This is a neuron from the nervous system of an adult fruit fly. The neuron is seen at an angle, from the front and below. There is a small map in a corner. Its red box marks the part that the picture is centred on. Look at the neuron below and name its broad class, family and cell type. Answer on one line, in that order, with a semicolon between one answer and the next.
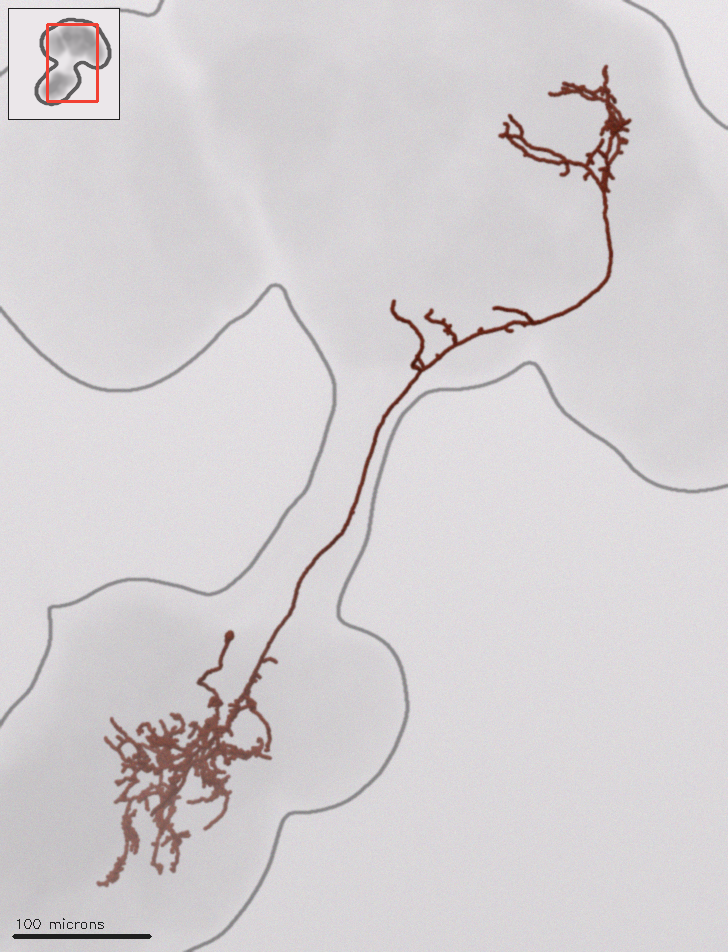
ascending neuron; hemilineage 08B; AN08B032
